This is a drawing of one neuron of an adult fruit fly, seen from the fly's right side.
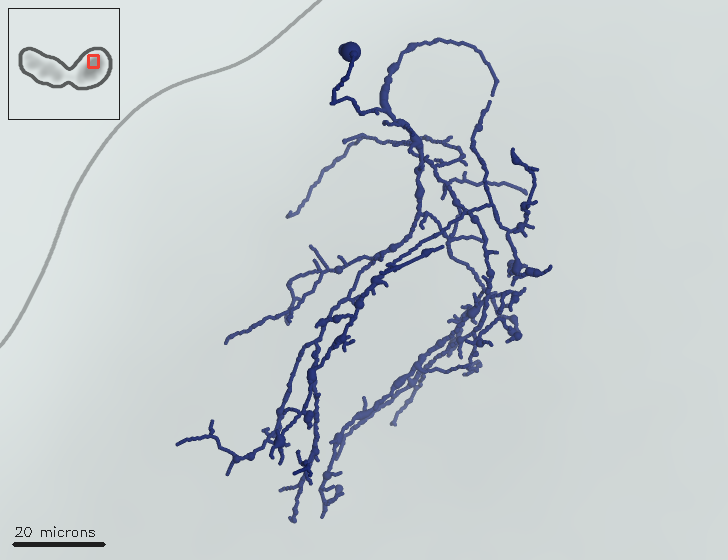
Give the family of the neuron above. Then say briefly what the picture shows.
Its family is hemilineage SLPpm1. It is a central-brain intrinsic neuron. The cell body can be seen at the top of the picture. By the scale bar it is about 110 microns tall in this view. Dozens of branch ends can be seen.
